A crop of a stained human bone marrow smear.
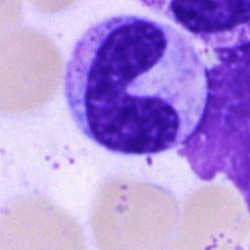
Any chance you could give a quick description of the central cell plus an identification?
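Outline round, smooth. Nucleus bent into a C, indentation opening to the right. Chromatin coarse, clumped, with darker and lighter patches. No vacuoles in the cytoplasm. Band neutrophil.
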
